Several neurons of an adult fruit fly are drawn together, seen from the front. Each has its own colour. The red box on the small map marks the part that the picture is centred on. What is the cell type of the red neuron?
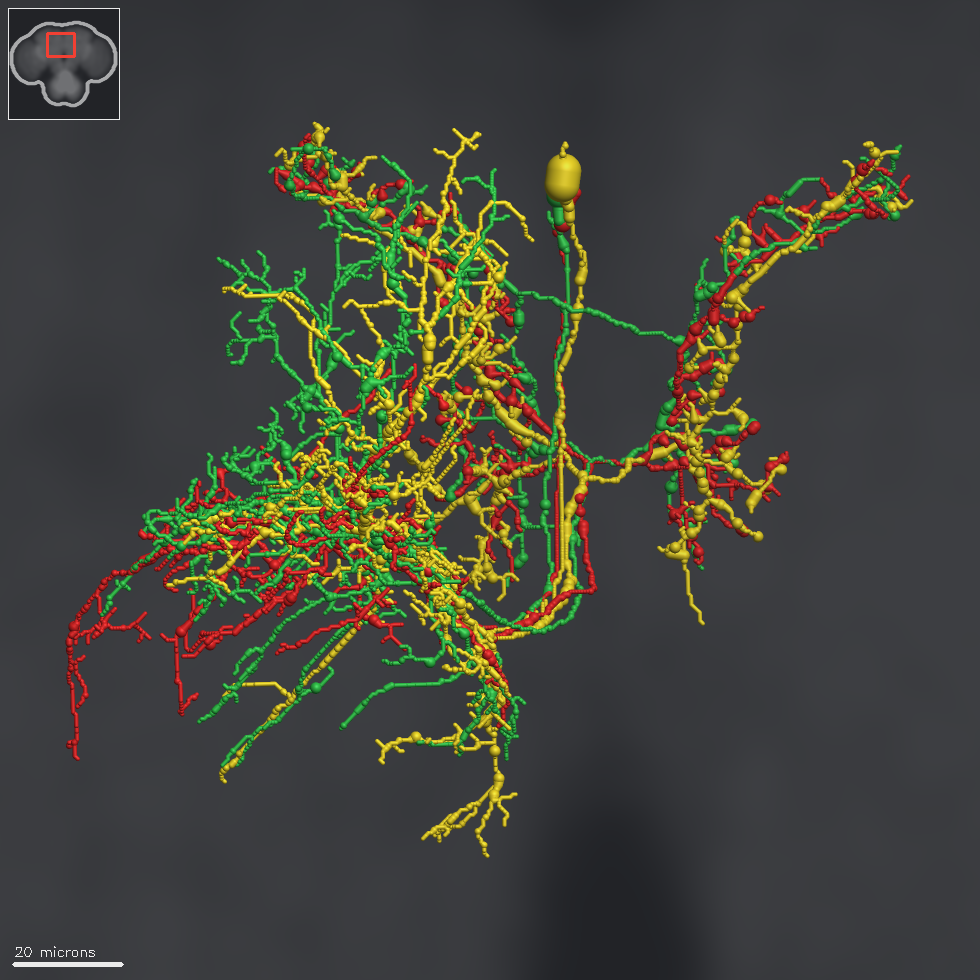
ATL028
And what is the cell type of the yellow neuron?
ATL026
